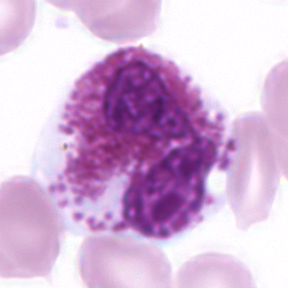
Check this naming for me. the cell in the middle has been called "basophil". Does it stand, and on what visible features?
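The nucleus has two lobes, one in the upper part of the cell and one in the lower right.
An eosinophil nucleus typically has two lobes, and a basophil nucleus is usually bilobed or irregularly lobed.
The lobe count therefore fits both names.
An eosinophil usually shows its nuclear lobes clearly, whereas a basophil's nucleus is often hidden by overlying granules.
Each lobe can still be located among the granules, which goes with eosinophil. The cytoplasm is packed with many coarse, round, reddish-purple granules, densest left of the nucleus. The cell is an eosinophil, not a basophil.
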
